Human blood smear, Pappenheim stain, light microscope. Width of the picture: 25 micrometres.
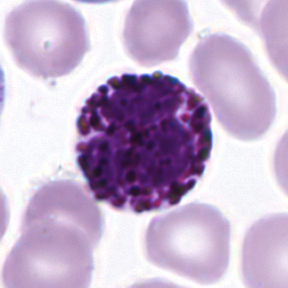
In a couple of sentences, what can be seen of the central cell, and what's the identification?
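This round cell carries granules across its centre as well as along its margin. So many lie over it that the outline of the nucleus is largely hidden beneath them. Hardly any cytoplasm free of granules remains in view. The cell is a basophil.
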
